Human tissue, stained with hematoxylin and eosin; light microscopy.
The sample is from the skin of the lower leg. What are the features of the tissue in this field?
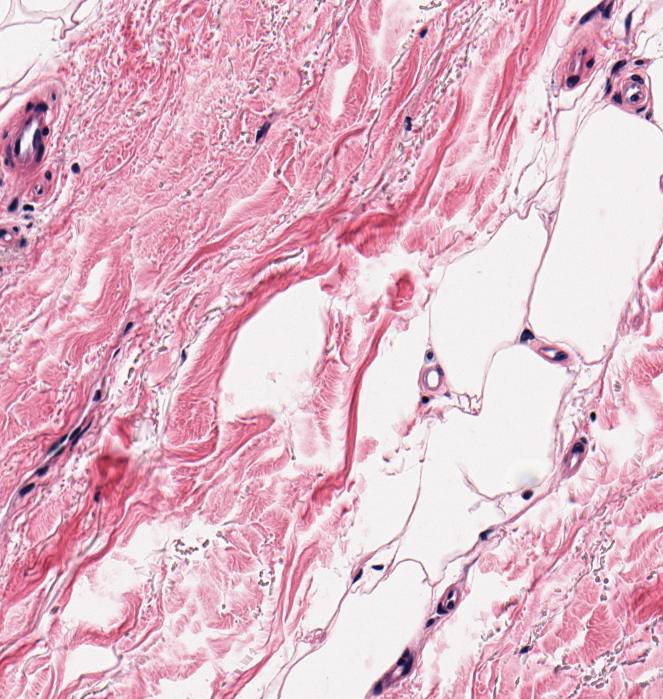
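Look first at the collagen: thick, wavy bundles stained pink by eosin. Cells are sparse, most with dark spindle-shaped nuclei along the fibres. To the right lie empty, thin-membraned polygonal adipocytes. In the upper left corner, a small thick-walled blood vessel has dark nuclei in its wall.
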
